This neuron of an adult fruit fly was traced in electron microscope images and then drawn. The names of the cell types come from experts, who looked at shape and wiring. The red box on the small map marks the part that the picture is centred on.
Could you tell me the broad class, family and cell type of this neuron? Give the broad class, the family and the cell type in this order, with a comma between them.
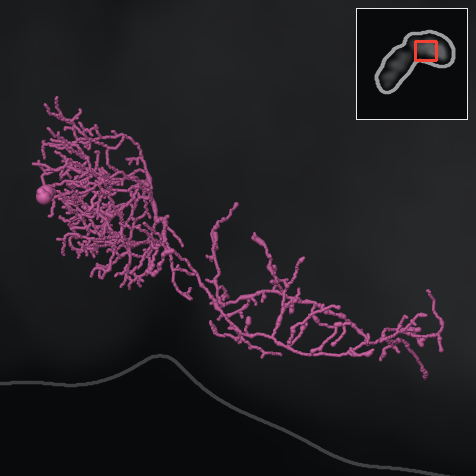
visual projection neuron, LoVP, LoVP44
